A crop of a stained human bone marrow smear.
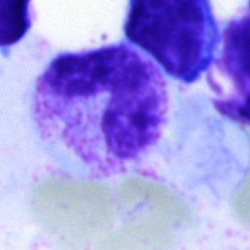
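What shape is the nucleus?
Bent into a curved, horseshoe-like band.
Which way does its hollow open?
Toward the lower left.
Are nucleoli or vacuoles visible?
Neither: no nucleoli, no vacuoles.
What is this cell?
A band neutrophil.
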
